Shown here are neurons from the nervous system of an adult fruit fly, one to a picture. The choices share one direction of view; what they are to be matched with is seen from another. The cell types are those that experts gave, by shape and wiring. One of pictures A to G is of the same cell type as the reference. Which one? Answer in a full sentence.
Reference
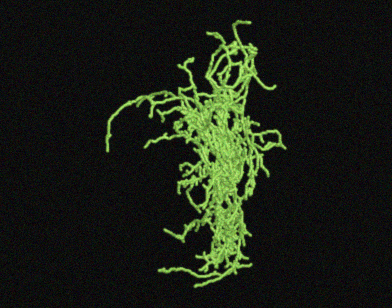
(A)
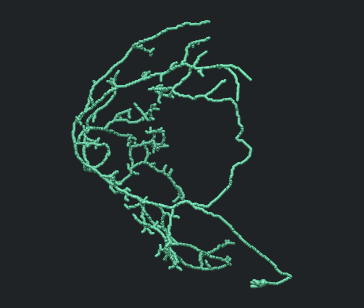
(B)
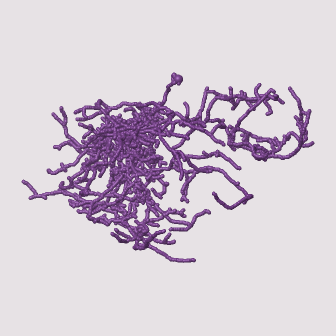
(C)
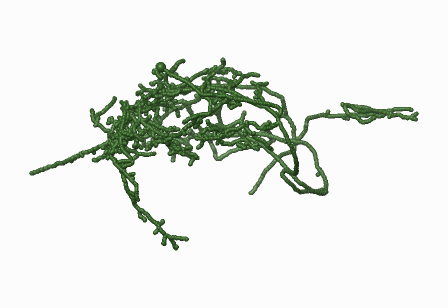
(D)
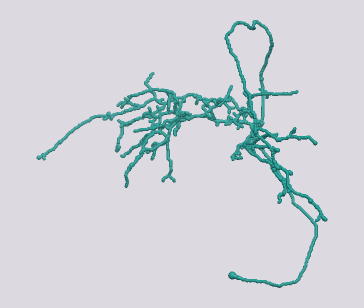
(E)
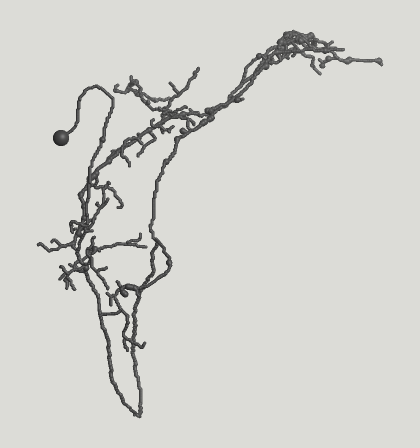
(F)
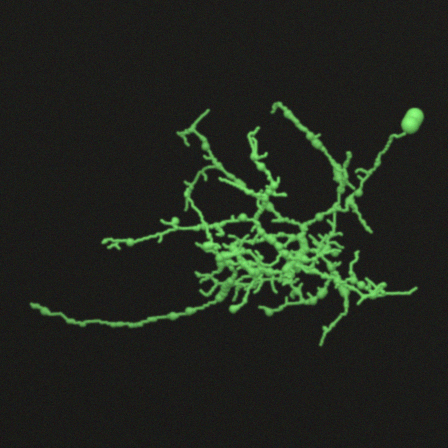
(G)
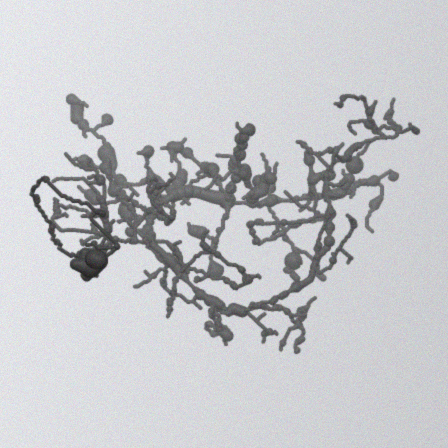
Picture B is of the same cell type.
